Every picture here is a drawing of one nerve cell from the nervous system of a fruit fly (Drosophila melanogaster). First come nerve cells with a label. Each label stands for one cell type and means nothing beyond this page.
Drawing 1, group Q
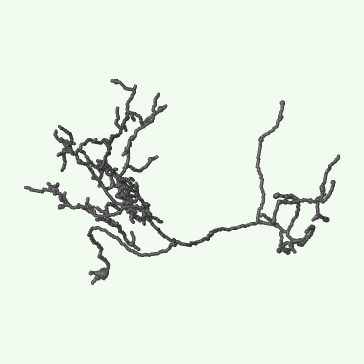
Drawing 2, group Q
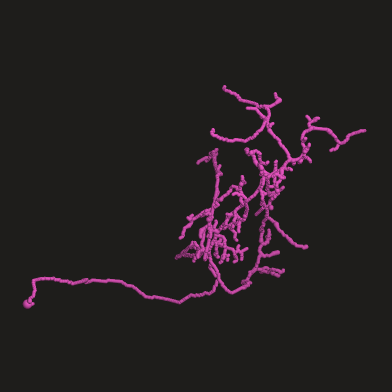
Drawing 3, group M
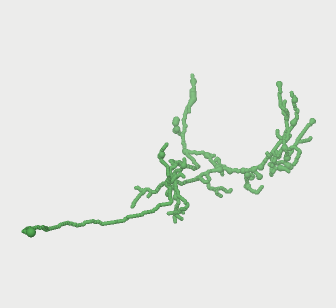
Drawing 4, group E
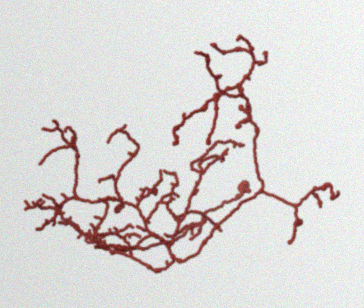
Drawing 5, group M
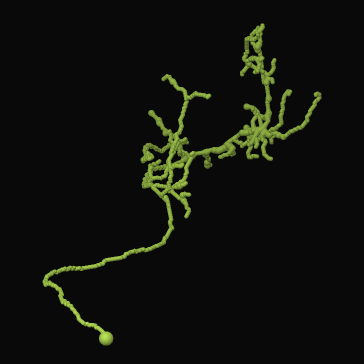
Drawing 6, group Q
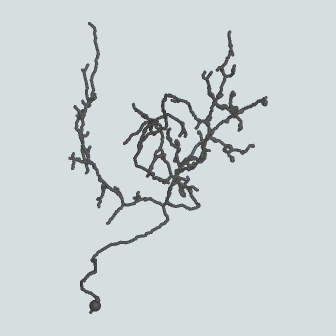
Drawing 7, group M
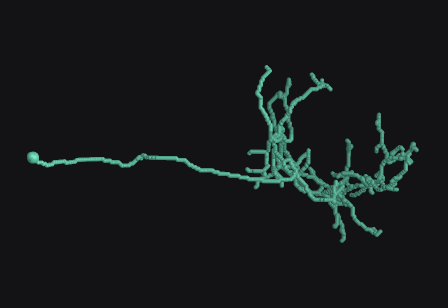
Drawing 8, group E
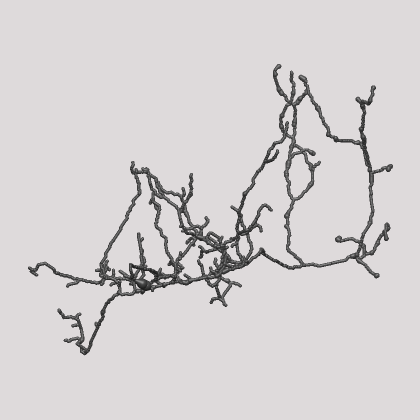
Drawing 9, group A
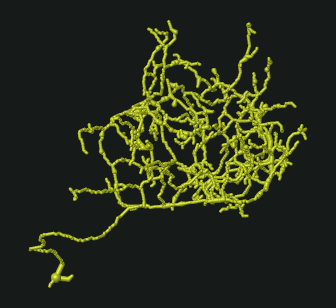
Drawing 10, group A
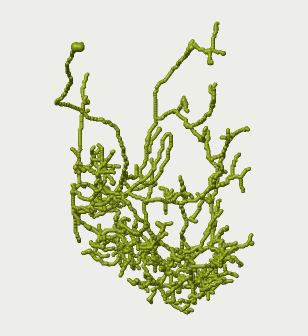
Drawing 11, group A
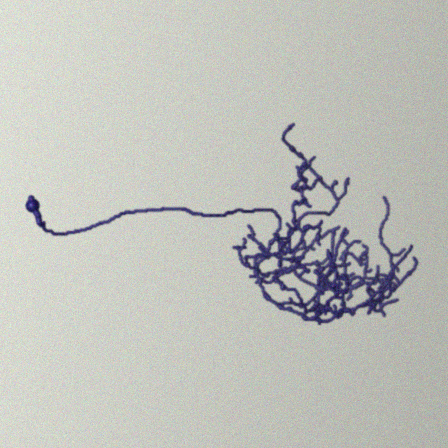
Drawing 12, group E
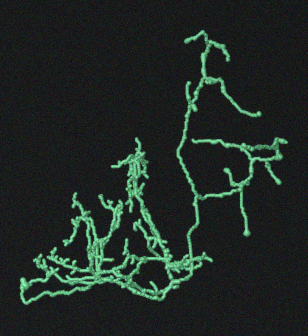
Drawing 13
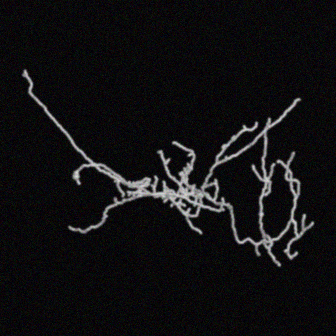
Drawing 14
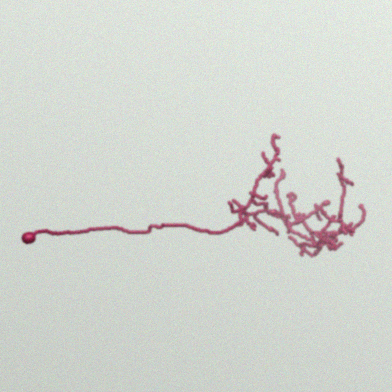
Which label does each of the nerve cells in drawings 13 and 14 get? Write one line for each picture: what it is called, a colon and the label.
13: group E
14: group M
